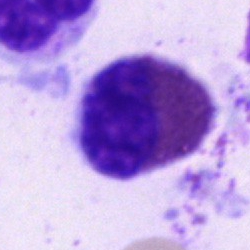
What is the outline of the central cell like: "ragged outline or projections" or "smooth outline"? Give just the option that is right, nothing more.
Smooth outline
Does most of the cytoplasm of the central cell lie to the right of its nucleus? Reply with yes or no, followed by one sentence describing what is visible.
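Yes. The nucleus sits off-centre, toward the left side of the cell.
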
